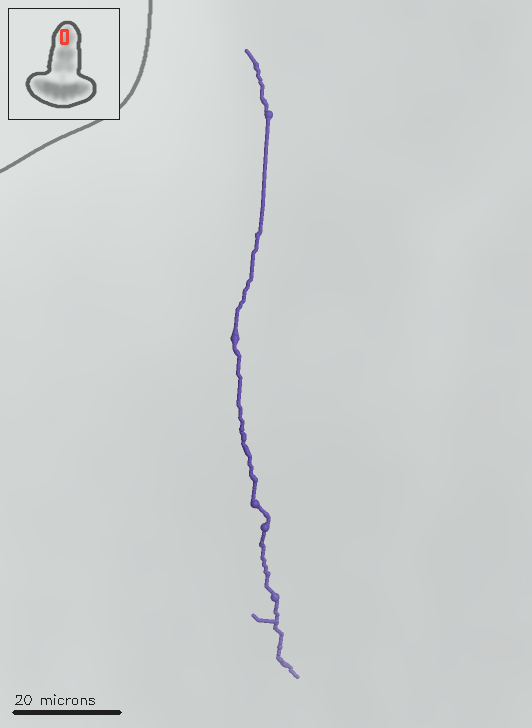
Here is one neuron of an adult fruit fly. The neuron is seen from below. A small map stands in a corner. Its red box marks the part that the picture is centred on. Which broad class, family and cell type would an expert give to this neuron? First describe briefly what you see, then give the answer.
The drawing shows no cell body. From top to bottom in the picture it spans about 120 microns. There are a dozen or fewer branch ends. It is a sensory neuron entering the nerve cord. The name of its family is class mechanosensory tactile. Its cell type is SNta36.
